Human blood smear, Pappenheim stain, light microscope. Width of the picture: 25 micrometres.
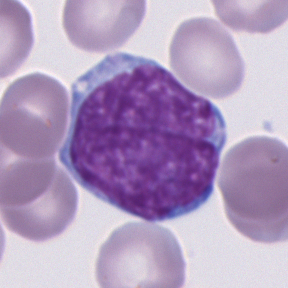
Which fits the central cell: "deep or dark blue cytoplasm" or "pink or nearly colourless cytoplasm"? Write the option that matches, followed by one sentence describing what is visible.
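Deep or dark blue cytoplasm. The cytoplasm is blue.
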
